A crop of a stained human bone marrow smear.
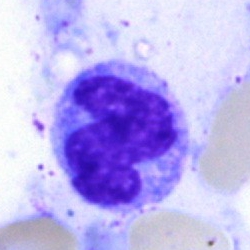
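Monocyte. This central cell has a nucleus folded into a curved shape with deep indentations. The nucleus fills most of the cell. Its chromatin is dark purple and clumped. The cytoplasm stains pale blue-grey.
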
